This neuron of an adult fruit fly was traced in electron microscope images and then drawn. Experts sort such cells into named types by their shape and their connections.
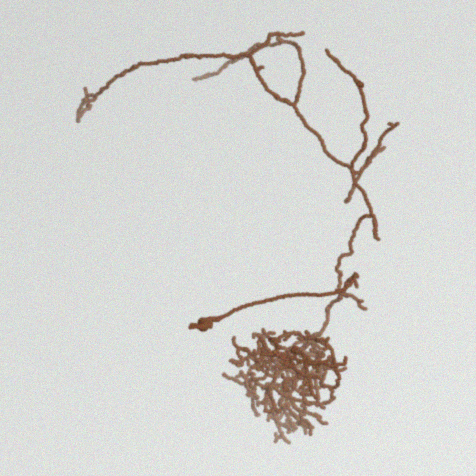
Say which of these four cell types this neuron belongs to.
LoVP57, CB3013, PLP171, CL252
LoVP57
